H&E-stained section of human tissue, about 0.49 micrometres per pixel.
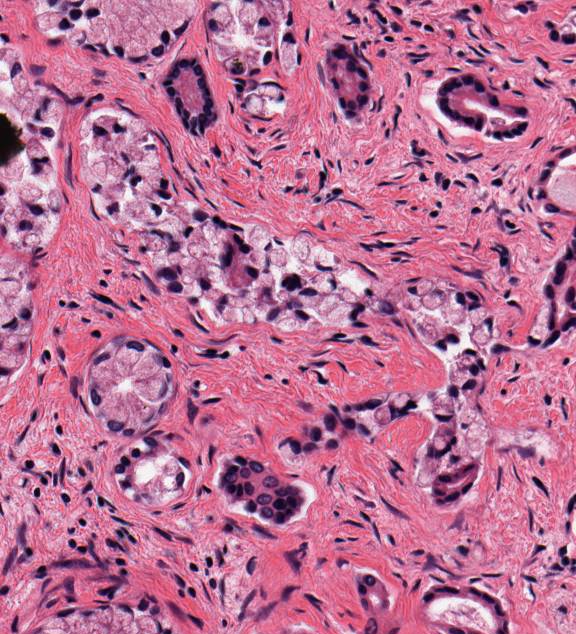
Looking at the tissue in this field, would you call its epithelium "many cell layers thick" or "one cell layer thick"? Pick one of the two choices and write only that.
One cell layer thick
